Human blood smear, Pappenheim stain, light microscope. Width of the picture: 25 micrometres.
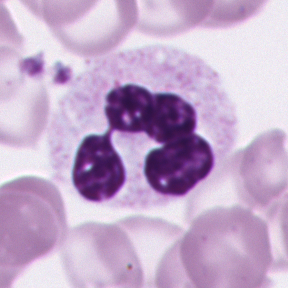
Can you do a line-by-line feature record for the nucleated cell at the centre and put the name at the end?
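Lobe junction: lower-left lobe joined to rest of nucleus by a thin thread
Lobe arrangement: a curve opening toward the bottom of the picture
Chromatin: dense, dark purple
Granules: fine, lilac-pink, scattered through the cytoplasm
Name: segmented neutrophil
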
